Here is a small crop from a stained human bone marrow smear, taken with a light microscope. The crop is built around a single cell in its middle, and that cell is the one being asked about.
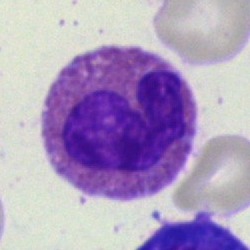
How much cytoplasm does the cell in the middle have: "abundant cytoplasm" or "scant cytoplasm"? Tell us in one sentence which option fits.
This cell holds plenty of cytoplasm around the nucleus.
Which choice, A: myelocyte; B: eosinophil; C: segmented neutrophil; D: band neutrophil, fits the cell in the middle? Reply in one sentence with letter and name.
The cell at the centre is an eosinophil, and option B accordingly is correct.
